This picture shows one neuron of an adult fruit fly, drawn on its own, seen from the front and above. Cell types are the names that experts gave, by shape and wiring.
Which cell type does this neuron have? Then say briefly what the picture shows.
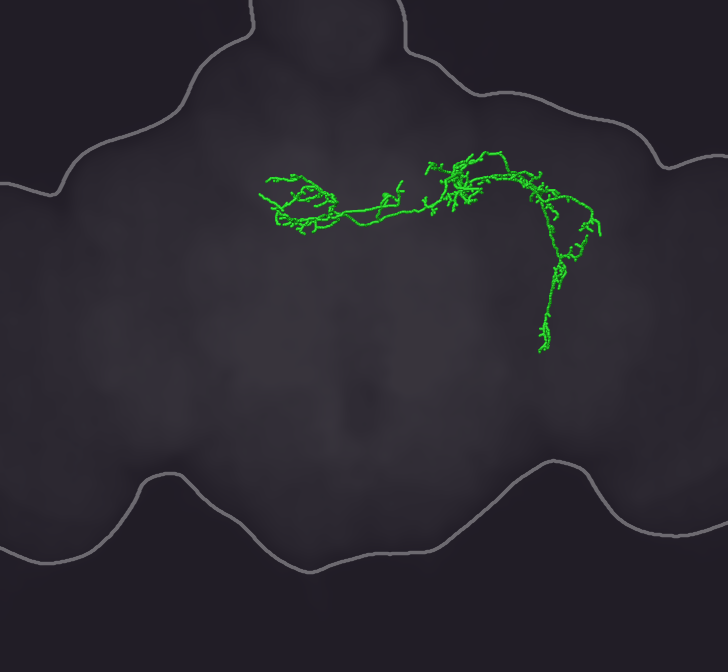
It is of cell type SMP490. Its broad class is central-brain intrinsic neuron. In this view it is wider than it is tall.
